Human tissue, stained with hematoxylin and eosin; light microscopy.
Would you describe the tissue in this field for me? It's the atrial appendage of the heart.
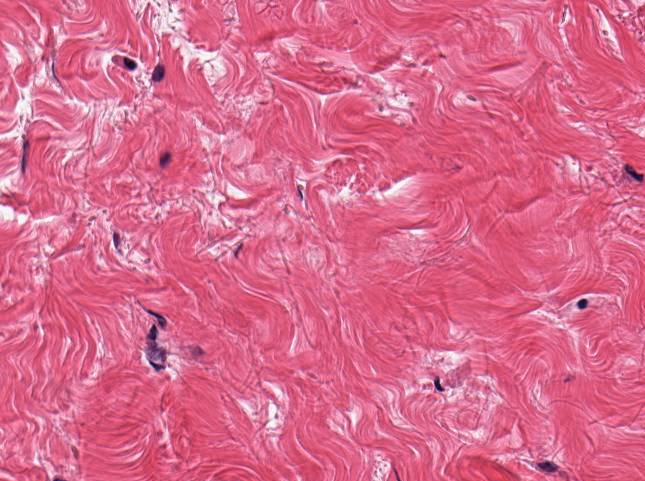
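Pretty much everything here is densely packed, pink-staining collagen, in wavy bundles that run every which way and interlace with one another. Cells are few and far between, scattered among the bundles. The nuclei you can find are small and dark, either spindle-shaped or oval.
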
